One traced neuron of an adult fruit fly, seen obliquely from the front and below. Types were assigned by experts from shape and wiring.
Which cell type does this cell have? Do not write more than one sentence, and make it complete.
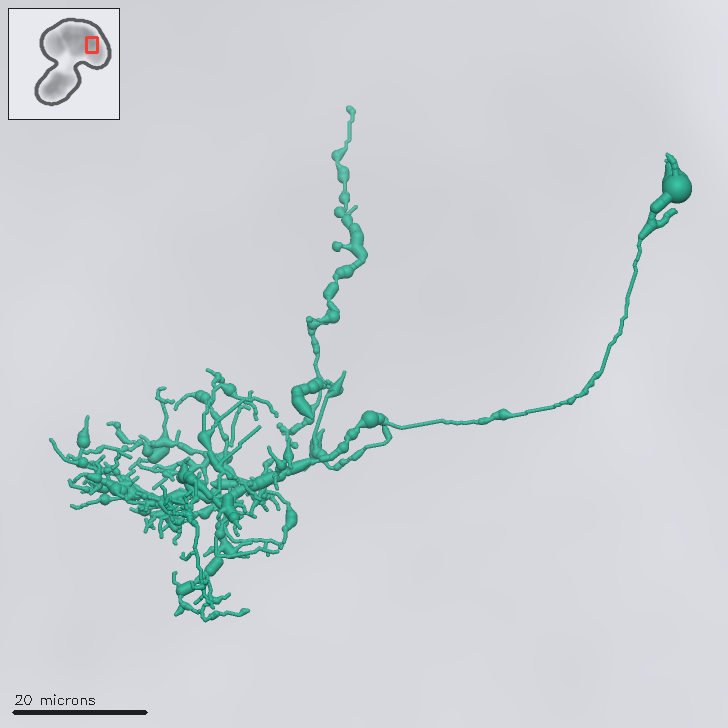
The cell type this neuron represents is CB4172.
